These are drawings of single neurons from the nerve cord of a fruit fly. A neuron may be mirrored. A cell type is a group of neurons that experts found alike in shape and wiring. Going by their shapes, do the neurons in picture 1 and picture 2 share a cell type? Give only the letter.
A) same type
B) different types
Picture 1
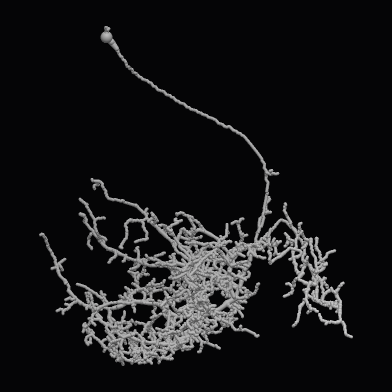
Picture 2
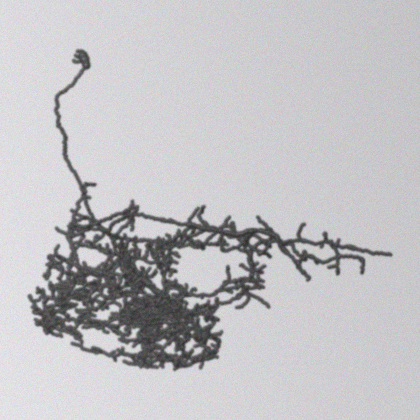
A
